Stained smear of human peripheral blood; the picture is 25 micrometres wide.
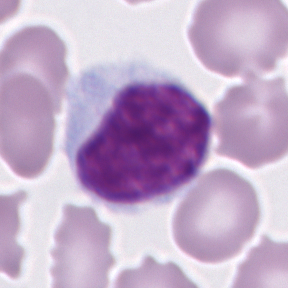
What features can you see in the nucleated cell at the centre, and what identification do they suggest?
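The nucleus forms a single mass without lobes. Its chromatin is coarse, with darker clumps scattered through it, and no nucleoli can be seen. The cytoplasm contains no vacuoles. This cell is a hairy cell.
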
